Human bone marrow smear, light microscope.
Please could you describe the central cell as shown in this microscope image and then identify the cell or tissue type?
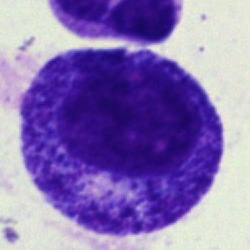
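First, the nucleus stains dark purple and appears dense. Second, the cytoplasm forms a rim that is widest below the nucleus. Third, that cytoplasm is a deep purple-blue. Fourth, coarse dark purple granules crowd it. The cell is a promyelocyte.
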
